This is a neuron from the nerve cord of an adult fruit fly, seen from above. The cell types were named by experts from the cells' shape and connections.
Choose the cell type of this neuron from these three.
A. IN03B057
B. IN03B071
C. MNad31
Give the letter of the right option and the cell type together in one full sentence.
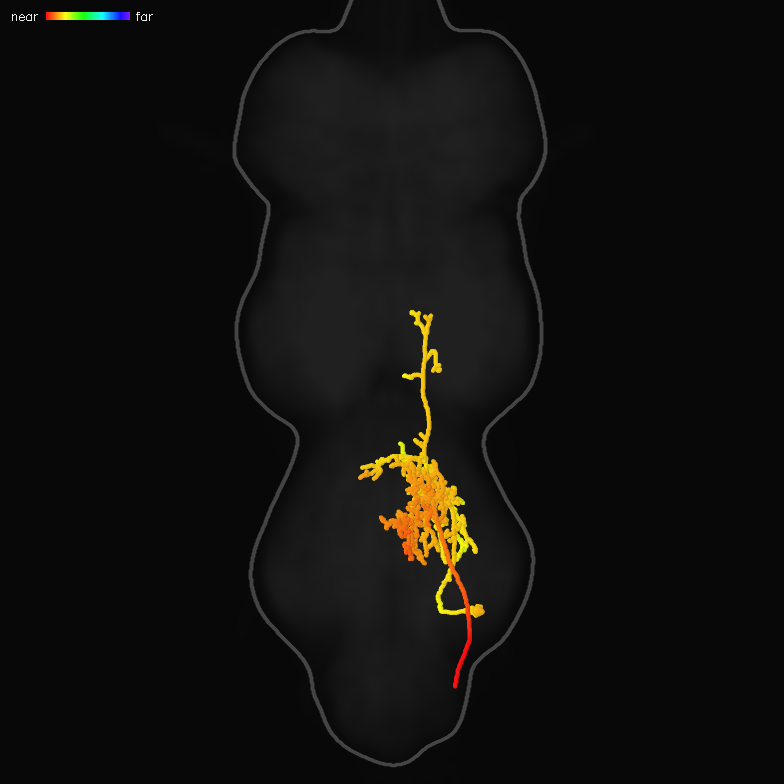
The neuron is categorized as cell type MNad31, option C.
